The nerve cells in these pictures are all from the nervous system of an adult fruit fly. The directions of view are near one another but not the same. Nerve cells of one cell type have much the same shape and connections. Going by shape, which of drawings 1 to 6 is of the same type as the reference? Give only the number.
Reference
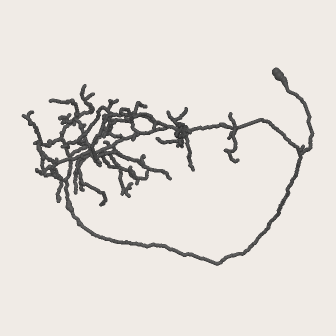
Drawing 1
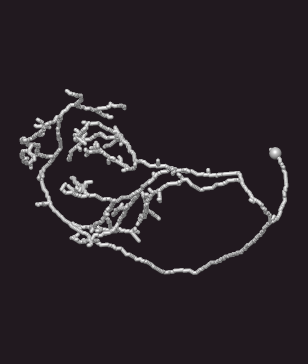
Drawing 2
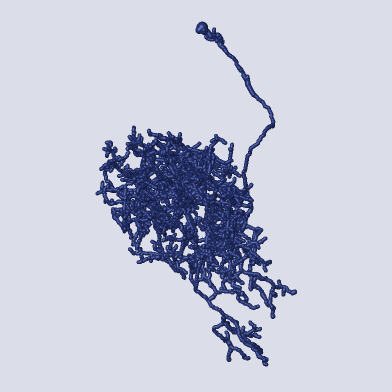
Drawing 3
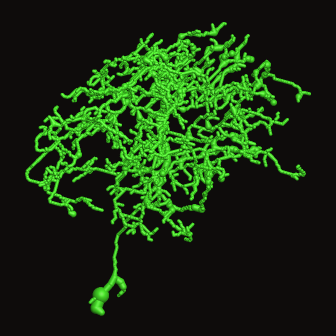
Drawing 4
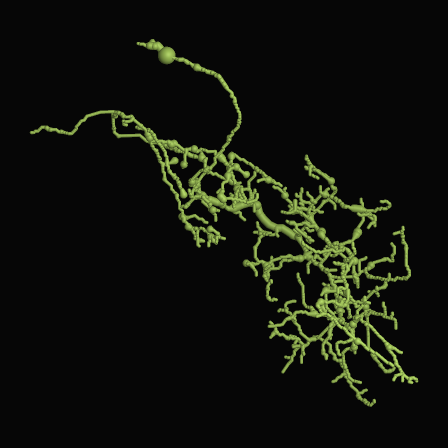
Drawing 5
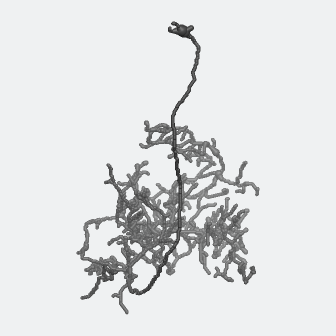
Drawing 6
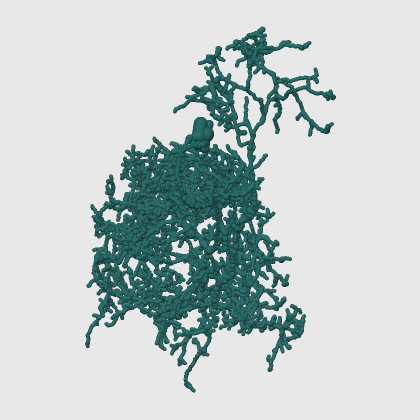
1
